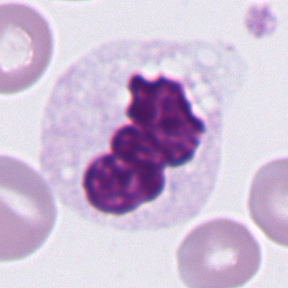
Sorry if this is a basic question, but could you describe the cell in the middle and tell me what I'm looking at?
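This cell has a roughly round, smooth outline, and I can't make out any nucleoli in the nucleus. Fine, faint pinkish granules sit in the cytoplasm, with small clear vacuoles clustered mostly up and to the right of the nucleus. So that's a segmented neutrophil.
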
